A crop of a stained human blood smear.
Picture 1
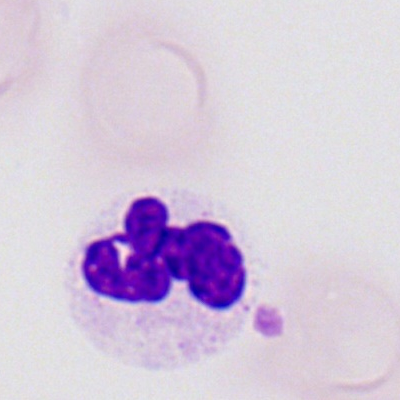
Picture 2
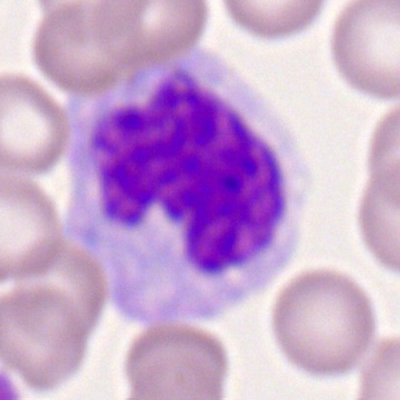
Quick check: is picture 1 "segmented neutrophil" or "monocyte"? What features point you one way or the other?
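The first one's the segmented neutrophil, and picture 2's the monocyte. Look at the nuclei: the monocyte's is irregular and folded, with a notch on its lower-left side, while the neutrophil's sits up in the top part of the cell.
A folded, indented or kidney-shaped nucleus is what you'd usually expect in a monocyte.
The chromatin differs too, coarsely clumped and dark purple in the neutrophil, mottled with darker patches and paler gaps in the monocyte.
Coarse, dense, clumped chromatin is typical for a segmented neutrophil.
Then the cytoplasm: plentiful and pale pinkish-lilac with fine, faint lilac granules in picture 1, pale grey-blue with no distinct granules in picture 2.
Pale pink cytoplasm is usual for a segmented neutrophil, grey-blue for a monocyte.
What they share is a roughly round outline and no visible nucleoli.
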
